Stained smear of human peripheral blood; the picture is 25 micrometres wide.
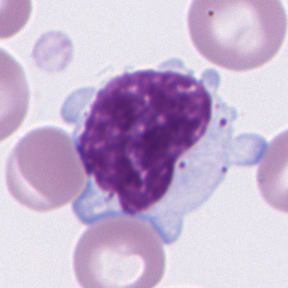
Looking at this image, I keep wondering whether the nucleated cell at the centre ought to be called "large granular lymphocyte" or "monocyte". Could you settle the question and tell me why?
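It is a large granular lymphocyte, not a monocyte. The chromatin is coarse and clumped, with small pale gaps between the clumps.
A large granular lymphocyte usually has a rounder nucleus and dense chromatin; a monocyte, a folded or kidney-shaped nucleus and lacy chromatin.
Second, only a few small dark purple dots lie in the cytoplasm, on the right.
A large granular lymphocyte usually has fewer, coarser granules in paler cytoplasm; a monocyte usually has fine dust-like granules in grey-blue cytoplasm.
The nucleus is about 13 by 10 micrometres, with most of the cytoplasm to its right and below.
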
